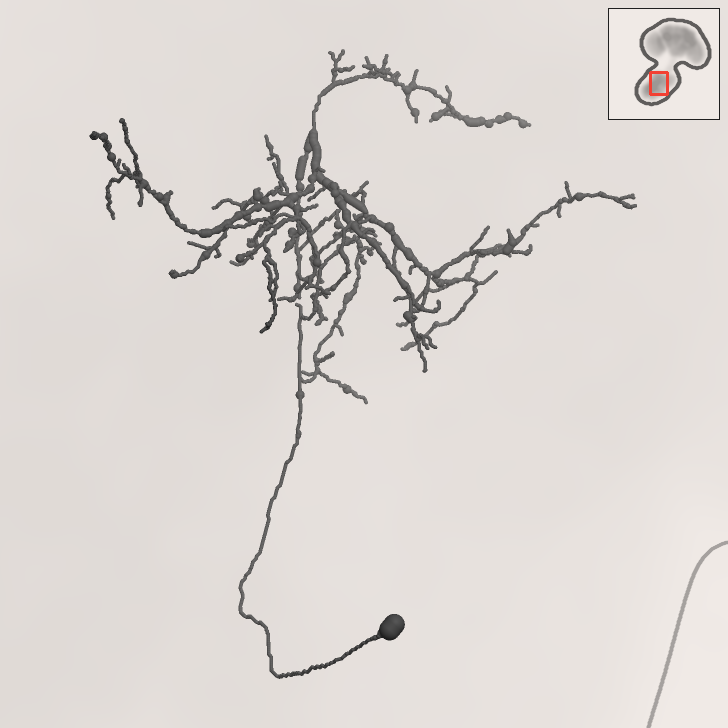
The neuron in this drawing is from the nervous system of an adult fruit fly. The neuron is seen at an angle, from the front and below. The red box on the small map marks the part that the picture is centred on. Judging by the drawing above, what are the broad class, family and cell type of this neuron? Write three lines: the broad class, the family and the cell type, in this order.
nerve-cord intrinsic neuron
hemilineage 00A
IN00A056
